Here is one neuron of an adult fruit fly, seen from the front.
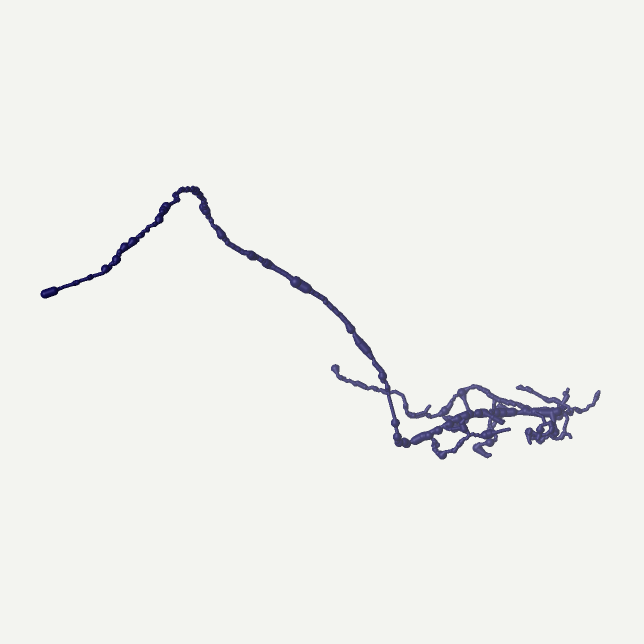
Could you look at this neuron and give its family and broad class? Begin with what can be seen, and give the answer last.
In this view it is wider than it is tall. The name of its family is class mechanosensory tactile. This is a sensory neuron entering the nerve cord.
